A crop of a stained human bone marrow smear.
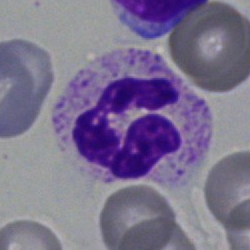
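Segmented neutrophil, in the middle of a stained human bone marrow smear. Notice its round outline and the dark purple, densely clumped chromatin. The cytoplasm is plentiful and pale pinkish-lilac, with fine purple granules scattered all through it.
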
